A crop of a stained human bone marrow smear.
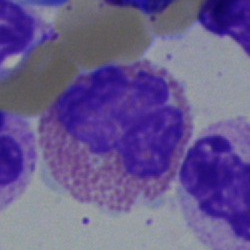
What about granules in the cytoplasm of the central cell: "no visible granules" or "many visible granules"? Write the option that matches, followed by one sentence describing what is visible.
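Many visible granules. The cytoplasm is packed with many pink-lilac granules.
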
